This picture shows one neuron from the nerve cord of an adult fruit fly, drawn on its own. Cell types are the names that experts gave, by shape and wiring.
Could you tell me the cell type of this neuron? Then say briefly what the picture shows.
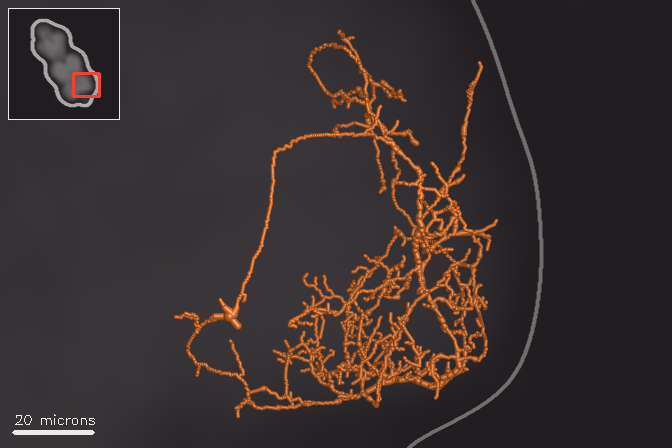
It is of cell type IN04B031. Its broad class is nerve-cord intrinsic neuron. From top to bottom in the picture it spans about 100 microns. In this view it is about as wide as it is tall.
